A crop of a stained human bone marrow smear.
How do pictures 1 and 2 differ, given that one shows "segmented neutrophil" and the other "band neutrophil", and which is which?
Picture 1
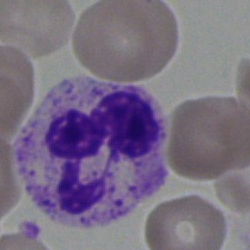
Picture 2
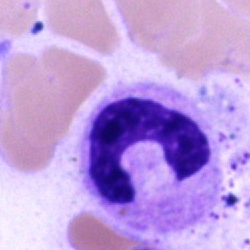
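Picture 1 is the segmented neutrophil, picture 2 the band neutrophil. In picture 2 you'll see the nucleus is a curved horseshoe shape, its opening facing downward.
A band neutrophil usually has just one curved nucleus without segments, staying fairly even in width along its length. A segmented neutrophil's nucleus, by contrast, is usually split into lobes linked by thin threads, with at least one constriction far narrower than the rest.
The chromatin is dark purple and coarsely clumped in both, and dense in picture 1. Picture 1 has abundant pale lilac cytoplasm with small purple granules scattered throughout, inside a round, smooth-edged outline. Picture 2's cytoplasm holds only fine, faint lilac granules, and its outline is roughly round.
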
